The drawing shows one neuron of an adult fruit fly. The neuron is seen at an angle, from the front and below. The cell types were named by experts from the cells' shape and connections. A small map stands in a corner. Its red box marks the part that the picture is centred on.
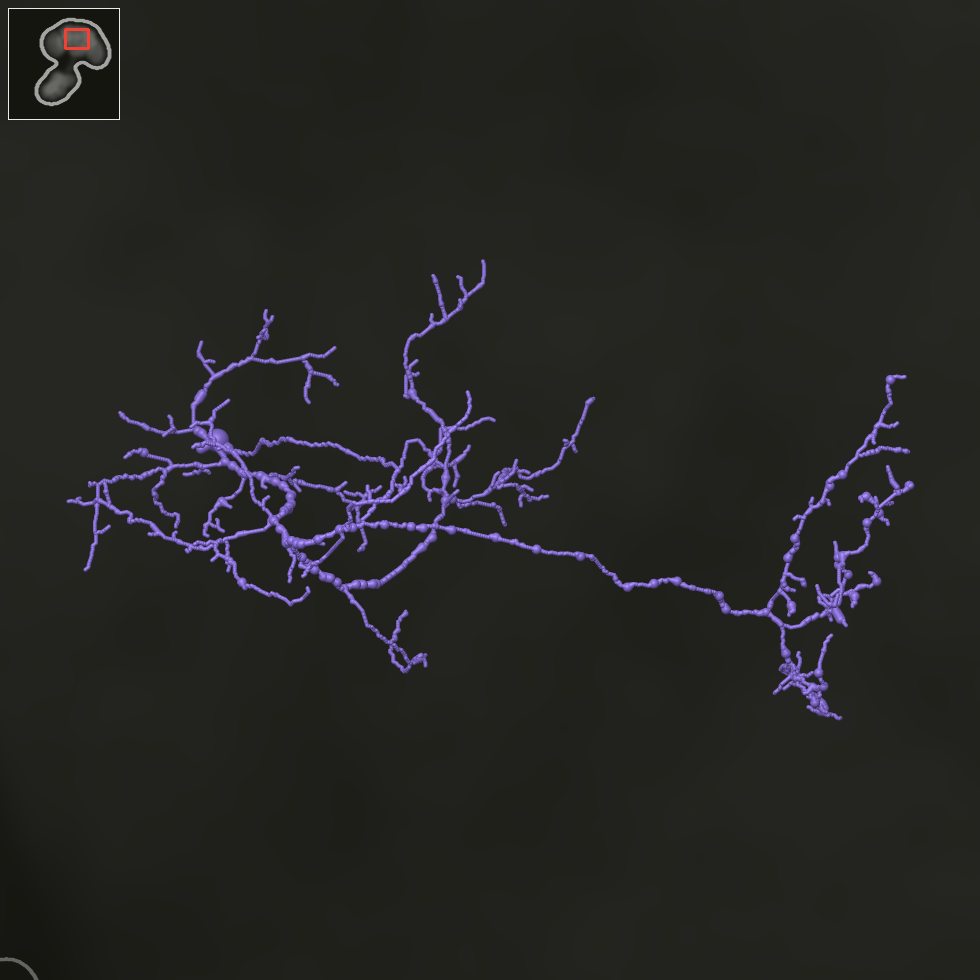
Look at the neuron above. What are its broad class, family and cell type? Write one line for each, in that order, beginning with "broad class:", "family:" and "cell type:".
broad class: central-brain intrinsic neuron
family: hemilineage VLPp2
cell type: CB1642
